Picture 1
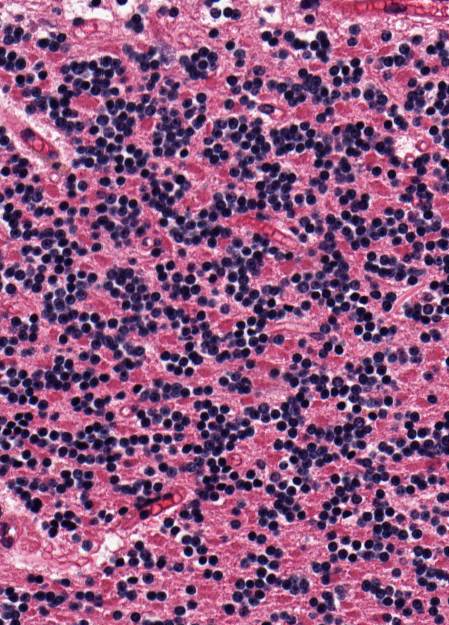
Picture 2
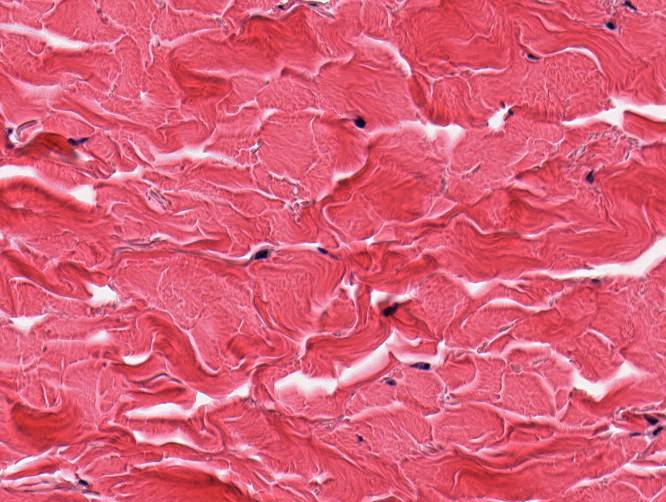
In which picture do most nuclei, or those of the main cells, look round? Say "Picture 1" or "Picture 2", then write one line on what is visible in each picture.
Picture 1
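What picture 1 shows: The nuclei are small, round and darkly stained, with scant visible cytoplasm.
What picture 2 shows: The nuclei are small, dark and flattened, lying at the edges of the collagen bundles.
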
